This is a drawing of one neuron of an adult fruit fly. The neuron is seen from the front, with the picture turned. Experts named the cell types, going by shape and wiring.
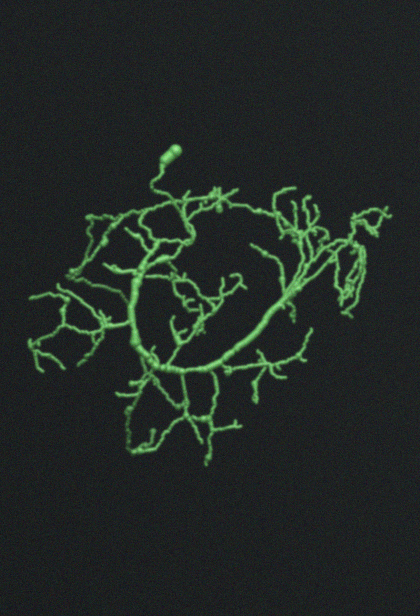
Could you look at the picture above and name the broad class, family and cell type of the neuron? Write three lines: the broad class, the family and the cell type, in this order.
nerve-cord intrinsic neuron
hemilineage 16B
IN16B064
